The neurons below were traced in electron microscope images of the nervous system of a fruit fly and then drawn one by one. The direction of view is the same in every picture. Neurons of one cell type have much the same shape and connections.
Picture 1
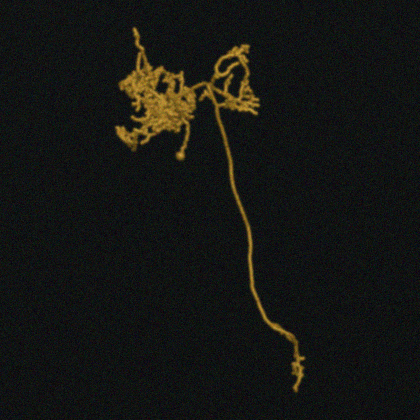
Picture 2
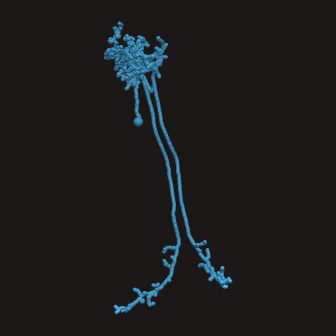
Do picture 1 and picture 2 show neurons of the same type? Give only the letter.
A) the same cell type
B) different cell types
B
